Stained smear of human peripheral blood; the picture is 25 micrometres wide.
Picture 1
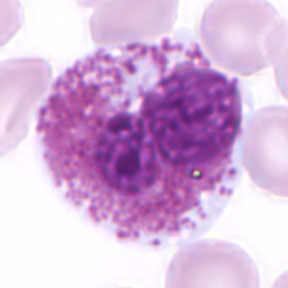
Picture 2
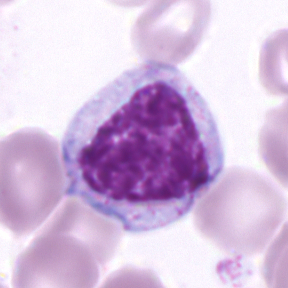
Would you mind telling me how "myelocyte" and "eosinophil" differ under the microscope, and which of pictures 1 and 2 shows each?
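Identification: picture 1 is the eosinophil, picture 2 the myelocyte. Outline: the eosinophil's is ragged, with loose granules scattered beyond its edge; the myelocyte's is smooth, with no surface projections. Nucleus: in the eosinophil, the upper right lobe is larger than the lower left one; the myelocyte's nucleus is roughly triangular with rounded corners, about 11 micrometres across, filling about 60% of a cell about 15 micrometres across.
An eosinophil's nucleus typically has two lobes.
Chromatin: coarsely clumped in both, dark purple in the eosinophil, with paler gaps between the clumps in the myelocyte. Nucleoli: none can be seen in the eosinophil. Granules: the eosinophil's cytoplasm is packed with coarse, round, pinkish-purple granules, whereas the myelocyte has fine pinkish-red granules scattered sparsely.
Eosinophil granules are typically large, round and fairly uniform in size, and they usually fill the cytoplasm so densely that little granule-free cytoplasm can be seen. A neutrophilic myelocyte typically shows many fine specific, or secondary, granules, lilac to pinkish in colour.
Cytoplasm: the myelocyte's is pale greyish-blue, with no vacuoles.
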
